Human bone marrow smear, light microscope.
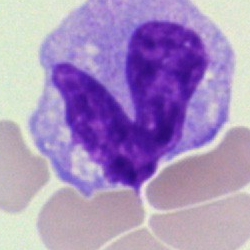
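Monocyte, the central cell in a stained human bone marrow smear. Its nucleus is bent into a V shape, two elongated limbs meeting at the bottom. The cytoplasm is abundant and pale lilac, holding fine, faint lilac granules. Small pale clear areas lie in the cytoplasm at the lower left of the nucleus.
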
